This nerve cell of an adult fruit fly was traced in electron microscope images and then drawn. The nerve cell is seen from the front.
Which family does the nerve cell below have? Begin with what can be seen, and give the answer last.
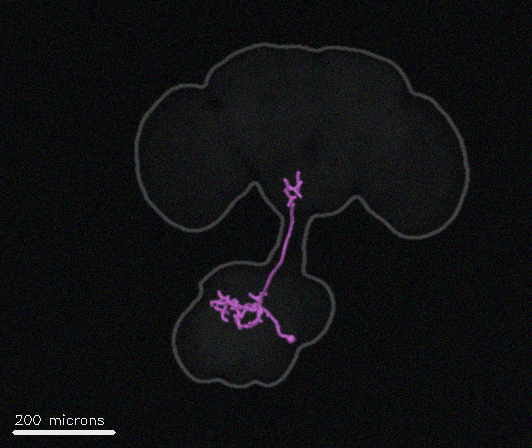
Its cell body lies at the bottom of the picture. From top to bottom in the picture it spans about 350 microns. This is an ascending neuron. The family is hemilineage 12B.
